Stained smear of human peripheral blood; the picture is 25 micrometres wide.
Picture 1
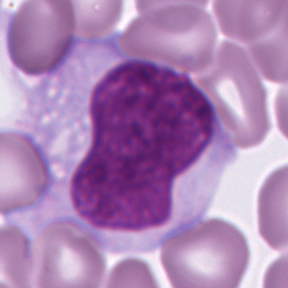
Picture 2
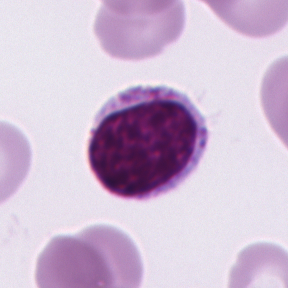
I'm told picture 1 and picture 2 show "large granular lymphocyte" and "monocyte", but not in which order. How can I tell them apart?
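Picture 1 shows a monocyte, and picture 2 shows a large granular lymphocyte. The monocyte nucleus is indented into a bean or peanut shape and measures about 15 by 11 micrometres.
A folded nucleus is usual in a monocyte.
In the large granular lymphocyte, the chromatin is dark purple and coarsely clumped.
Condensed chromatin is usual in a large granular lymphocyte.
The monocyte cytoplasm is a pale greyish lilac, widest on the left of the nucleus, with small pale vacuoles scattered on that side. The large granular lymphocyte cytoplasm is pale greyish-blue and holds a few fine purple specks, and a few faint hair-like projections extend from the right edge of the cell. That cell is about 10 micrometres across, with a nucleus of about 10 by 8 micrometres filling about 70% of its area.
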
